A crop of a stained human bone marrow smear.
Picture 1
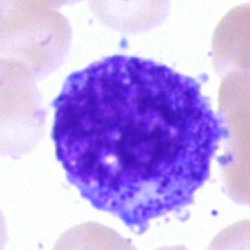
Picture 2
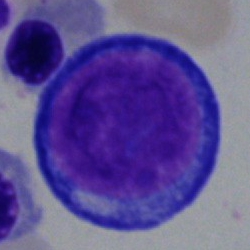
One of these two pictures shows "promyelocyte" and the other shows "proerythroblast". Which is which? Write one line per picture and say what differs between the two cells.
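Picture 1 – promyelocyte. Dense dark purple granules fill most of the cell.
Picture 2 – proerythroblast. No granules are seen in the cytoplasm.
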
